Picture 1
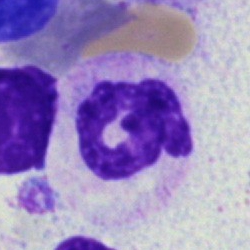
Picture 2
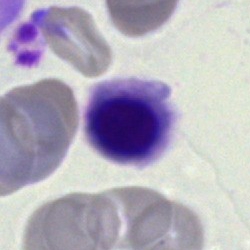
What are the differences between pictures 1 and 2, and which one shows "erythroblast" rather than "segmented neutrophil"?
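Answer: segmented neutrophil in picture 1, erythroblast in picture 2. Nucleus: in picture 1 it is indented, with a pale clear hole near its centre, and the chromatin is dark purple and coarsely clumped; in picture 2 the chromatin is dark and densely condensed throughout.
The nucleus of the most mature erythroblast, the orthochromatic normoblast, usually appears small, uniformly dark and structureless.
Nucleoli: neither cell shows any.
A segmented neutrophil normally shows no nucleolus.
Cytoplasm: picture 1 has a wide rim around the nucleus, whereas picture 2 has pale bluish-purple cytoplasm without granules and a small blunt bulge projecting from its upper right edge. Outline and surroundings: the outline in picture 2 is roughly round, and a pale tan red cell lies just above the cell in picture 1.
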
